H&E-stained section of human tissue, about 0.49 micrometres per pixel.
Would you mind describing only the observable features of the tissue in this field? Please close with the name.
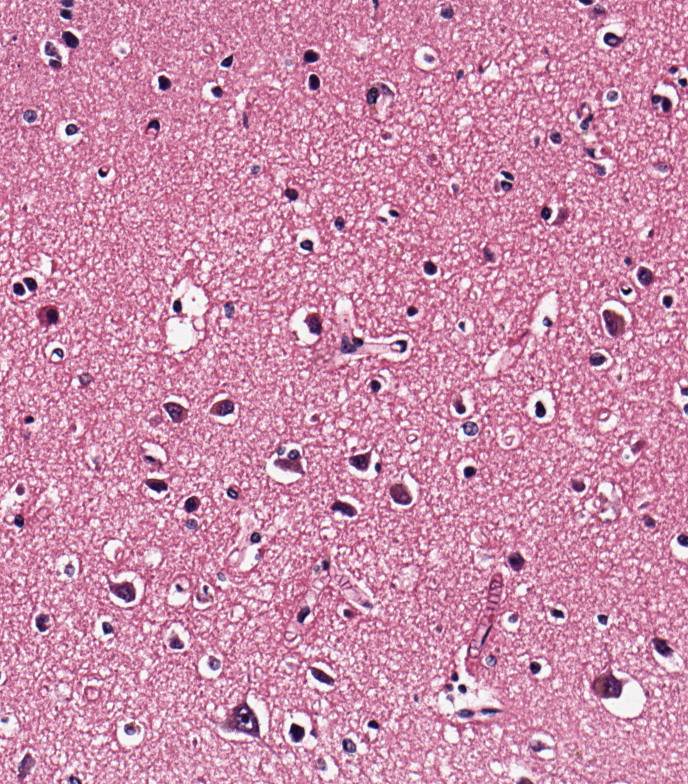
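Uniform pink neuropil, cells spread evenly, no layers or glands. Nuclei mostly small, round and dark; a few larger angular, triangular cells stand out, bottom left and right. Thin capillaries run through, one lower right with red blood cells in single file. That's cerebral cortex.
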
